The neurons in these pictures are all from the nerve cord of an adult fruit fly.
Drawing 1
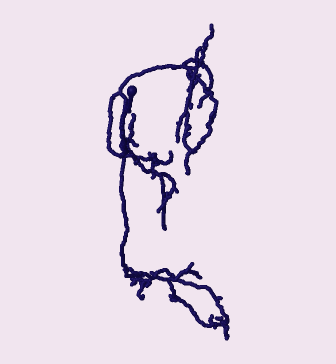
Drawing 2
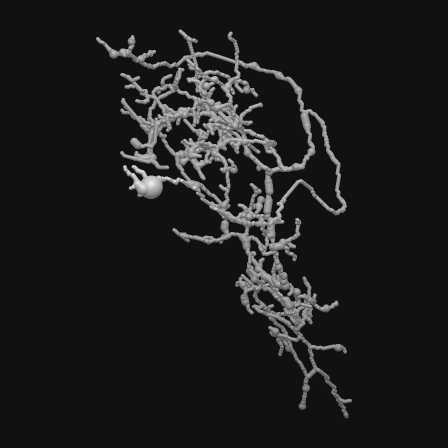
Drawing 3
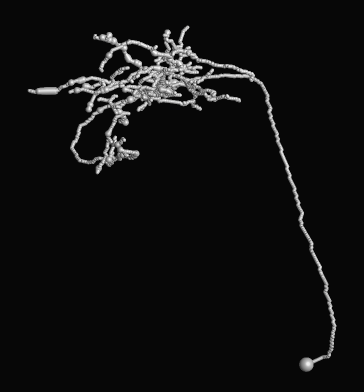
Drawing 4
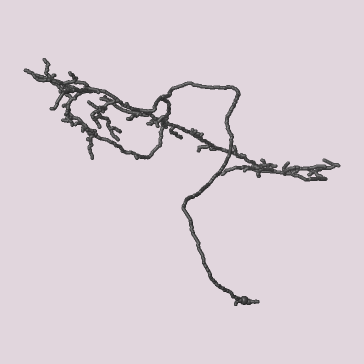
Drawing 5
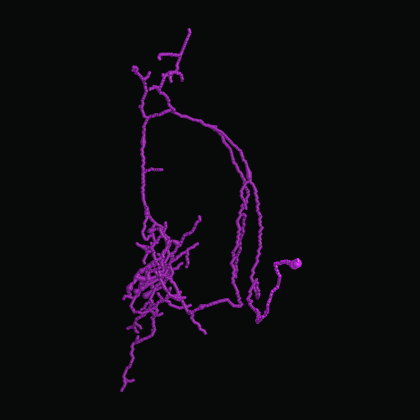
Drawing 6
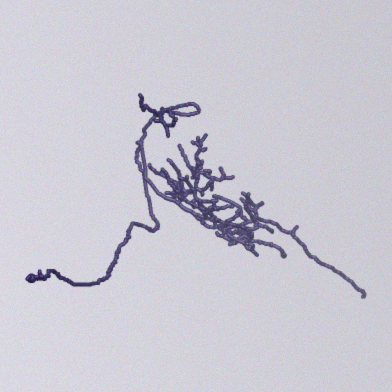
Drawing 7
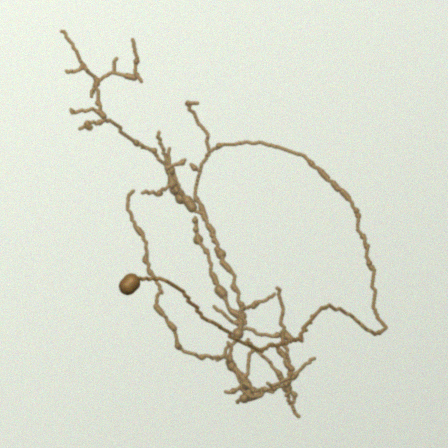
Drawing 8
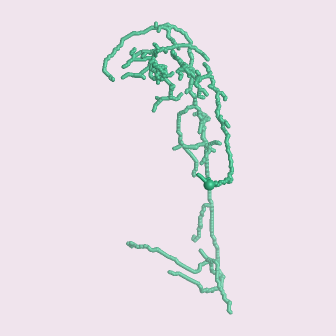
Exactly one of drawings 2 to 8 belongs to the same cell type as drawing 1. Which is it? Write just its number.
7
